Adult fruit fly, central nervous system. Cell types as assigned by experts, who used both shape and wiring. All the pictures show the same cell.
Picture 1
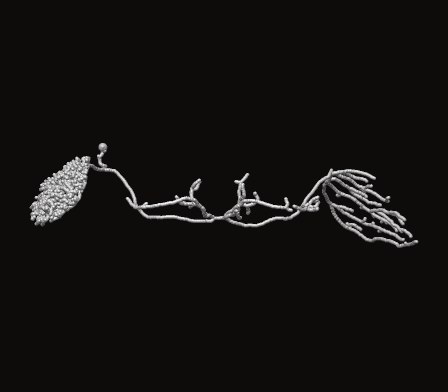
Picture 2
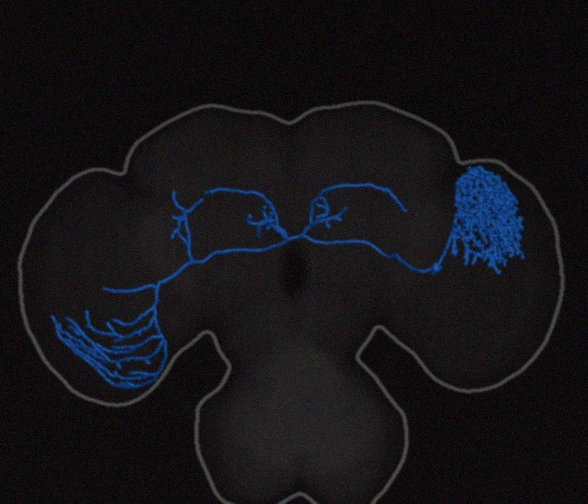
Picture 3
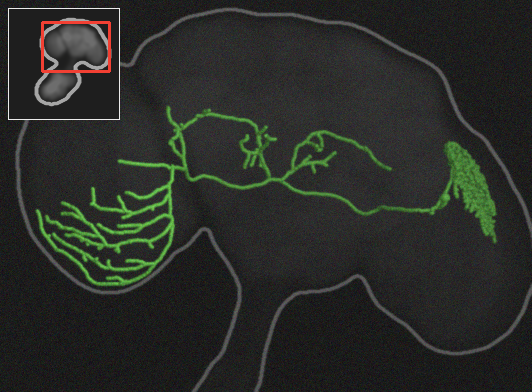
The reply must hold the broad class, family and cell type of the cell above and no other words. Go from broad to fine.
visual projection neuron; MeVPMe; MeVPMe3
